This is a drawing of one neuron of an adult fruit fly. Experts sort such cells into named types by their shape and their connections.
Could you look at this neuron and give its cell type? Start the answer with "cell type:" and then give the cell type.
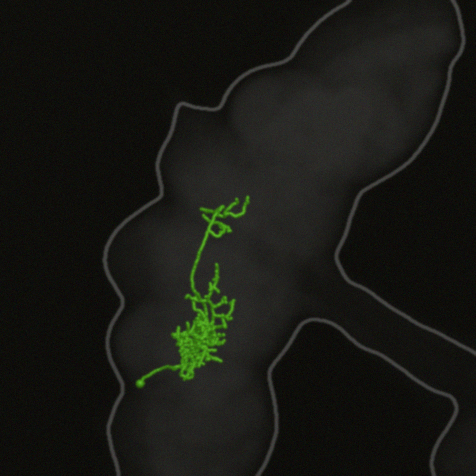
cell type: SLP113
